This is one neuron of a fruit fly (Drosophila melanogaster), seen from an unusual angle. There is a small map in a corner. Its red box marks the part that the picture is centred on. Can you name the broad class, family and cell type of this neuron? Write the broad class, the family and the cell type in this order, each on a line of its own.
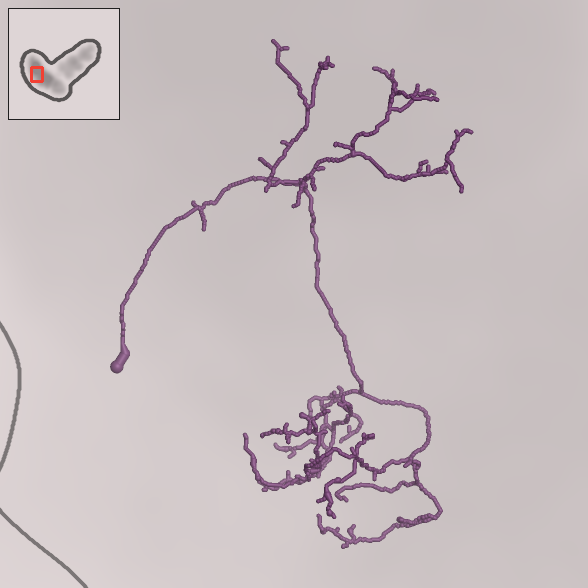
central-brain intrinsic neuron
class DAN
PAM01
